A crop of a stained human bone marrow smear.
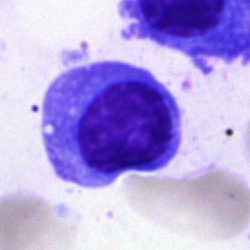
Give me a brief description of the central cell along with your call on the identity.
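The cell has a rounded, mostly smooth outline. Its nucleus is placed off-centre, toward the right side. The cytoplasm is broadest on the left side, and a single small clear vacuole lies within it near the left edge. The cell is a plasma cell.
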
